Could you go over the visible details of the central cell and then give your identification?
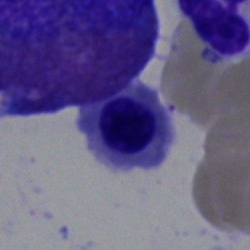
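Notice how dark purple and densely condensed the chromatin is. There's no nucleolus visible in the nucleus. The cytoplasm is widest on the lower-left side of the nucleus and shows no granules. So this is an erythroblast.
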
